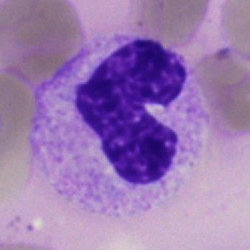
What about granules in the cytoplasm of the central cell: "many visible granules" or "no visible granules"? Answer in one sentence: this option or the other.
The cell's cytoplasm is rich in visible granules.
